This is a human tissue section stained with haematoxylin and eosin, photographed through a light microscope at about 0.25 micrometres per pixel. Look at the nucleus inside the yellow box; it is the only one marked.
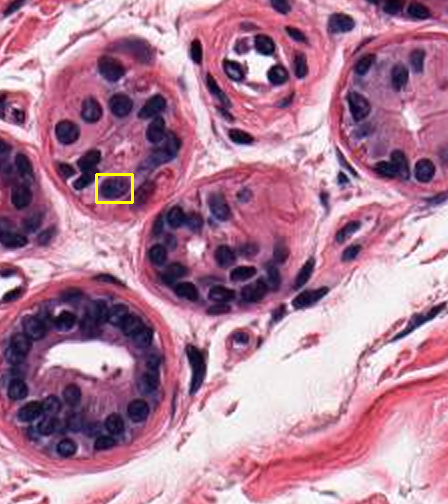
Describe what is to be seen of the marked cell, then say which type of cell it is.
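The nucleus is round to oval, dark purple, and about the same size as the nuclei beside it. The nucleus sits toward the outer edge of the tubule, close to the pink band that rims it, rather than near the centre. The cytoplasm around the nucleus is pale pink, and its boundary with the neighbouring cells cannot be made out. The marked cell is a sweat gland cell.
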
